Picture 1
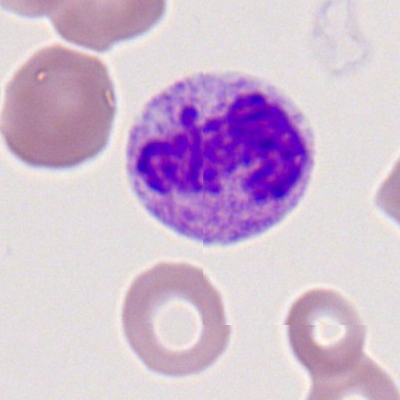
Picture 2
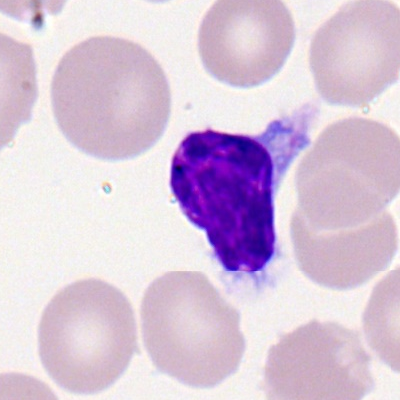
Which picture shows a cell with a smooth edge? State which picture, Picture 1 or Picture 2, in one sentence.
The cell in Picture 1 has a smooth outline.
